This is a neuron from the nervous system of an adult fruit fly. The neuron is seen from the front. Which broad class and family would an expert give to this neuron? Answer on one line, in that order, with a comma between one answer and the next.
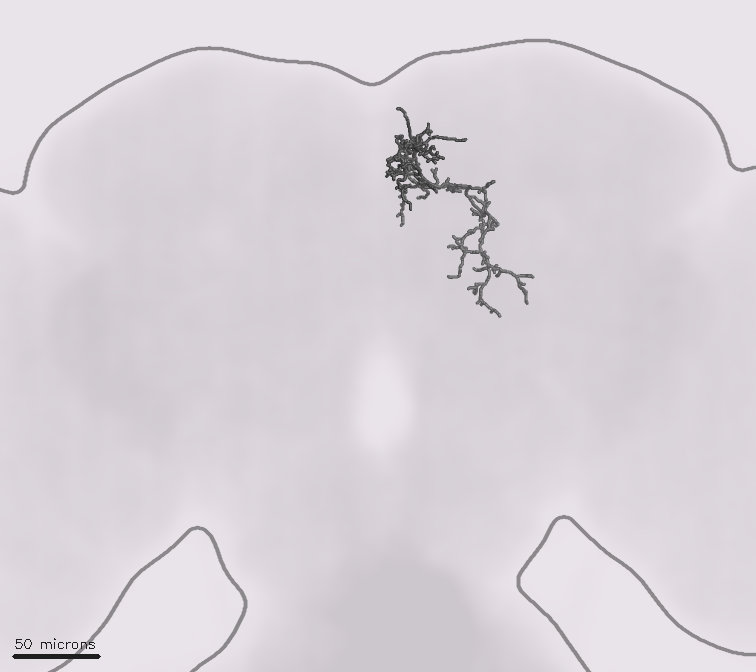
central-brain intrinsic neuron, hemilineage SMPad2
